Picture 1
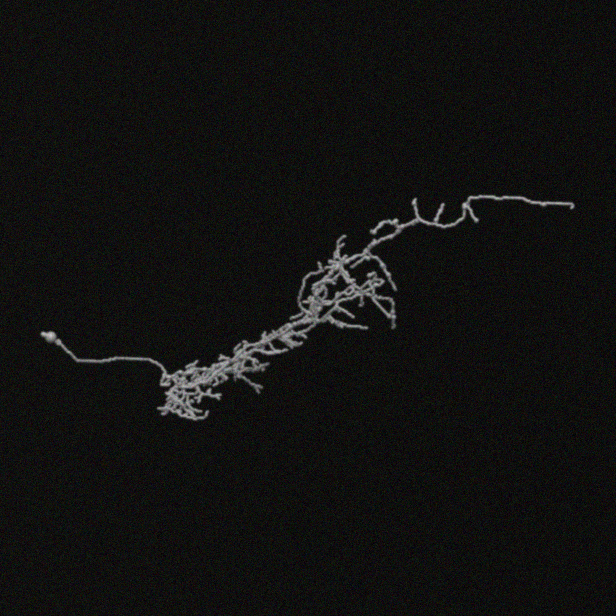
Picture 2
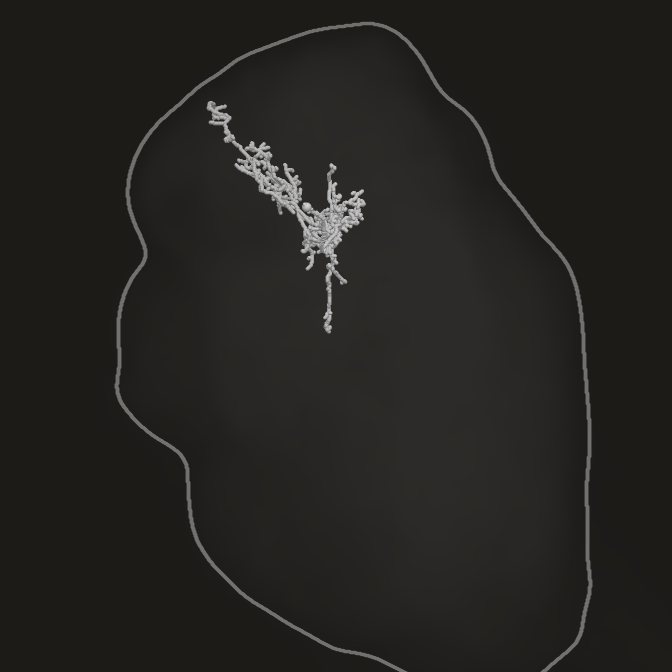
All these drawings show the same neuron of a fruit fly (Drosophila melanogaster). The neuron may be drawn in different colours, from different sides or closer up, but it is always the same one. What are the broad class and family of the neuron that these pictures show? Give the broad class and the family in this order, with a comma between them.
central-brain intrinsic neuron, hemilineage VLPl4_dorsal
